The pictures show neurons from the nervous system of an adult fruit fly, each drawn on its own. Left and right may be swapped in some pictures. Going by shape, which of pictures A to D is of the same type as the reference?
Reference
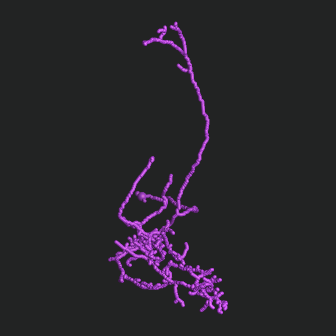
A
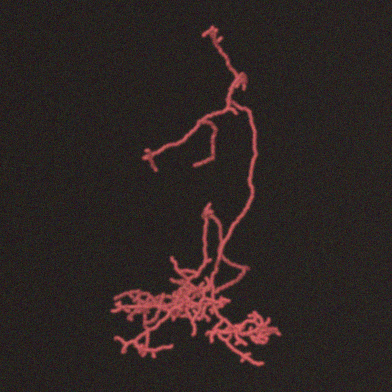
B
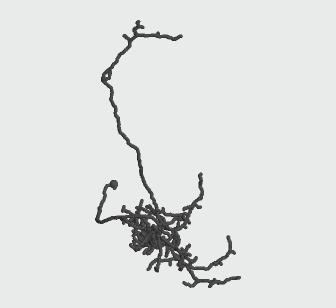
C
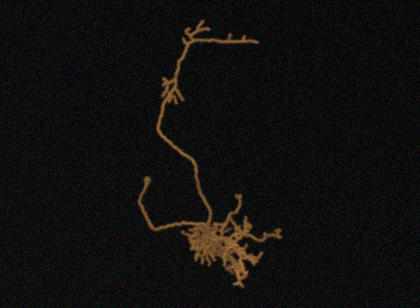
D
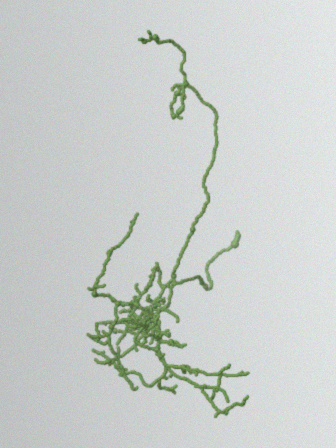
D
